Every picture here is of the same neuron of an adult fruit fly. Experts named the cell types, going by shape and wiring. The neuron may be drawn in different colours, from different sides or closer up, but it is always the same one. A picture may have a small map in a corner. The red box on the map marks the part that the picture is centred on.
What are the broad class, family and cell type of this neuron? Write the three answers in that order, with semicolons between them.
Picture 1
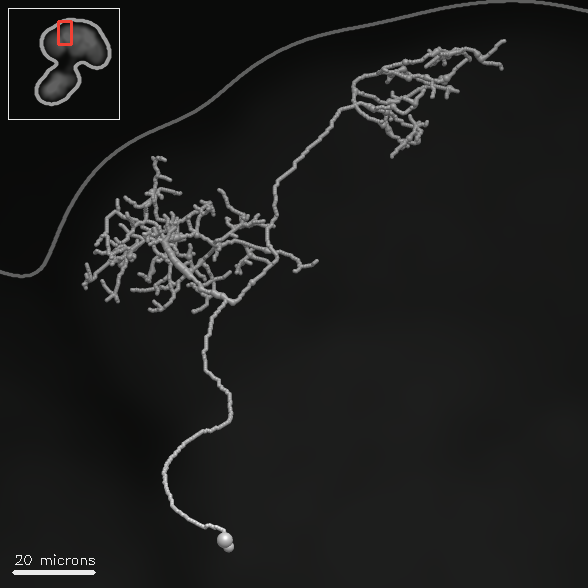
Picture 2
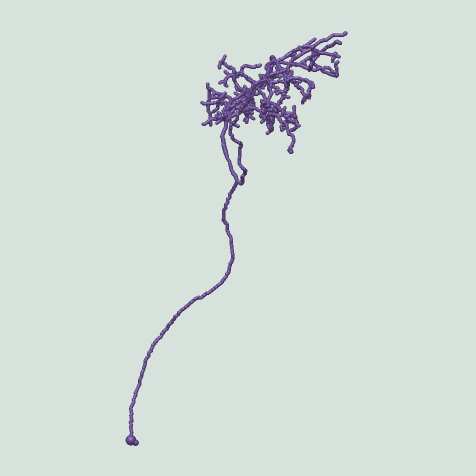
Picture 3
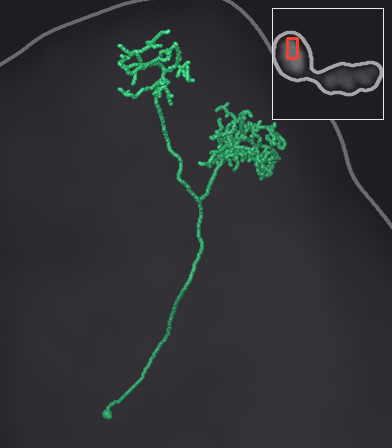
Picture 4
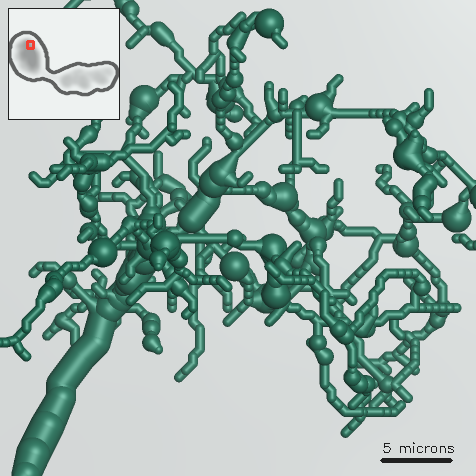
central-brain intrinsic neuron; hemilineage LHa2; CB1114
